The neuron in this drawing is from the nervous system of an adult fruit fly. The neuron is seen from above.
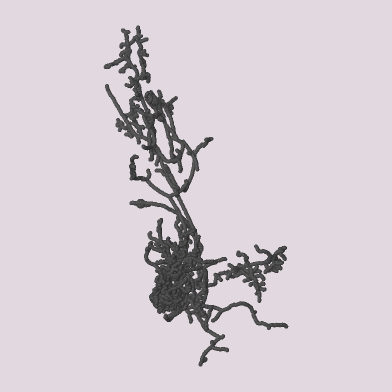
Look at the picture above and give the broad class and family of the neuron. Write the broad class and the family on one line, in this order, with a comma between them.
nerve-cord intrinsic neuron, hemilineage 05B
